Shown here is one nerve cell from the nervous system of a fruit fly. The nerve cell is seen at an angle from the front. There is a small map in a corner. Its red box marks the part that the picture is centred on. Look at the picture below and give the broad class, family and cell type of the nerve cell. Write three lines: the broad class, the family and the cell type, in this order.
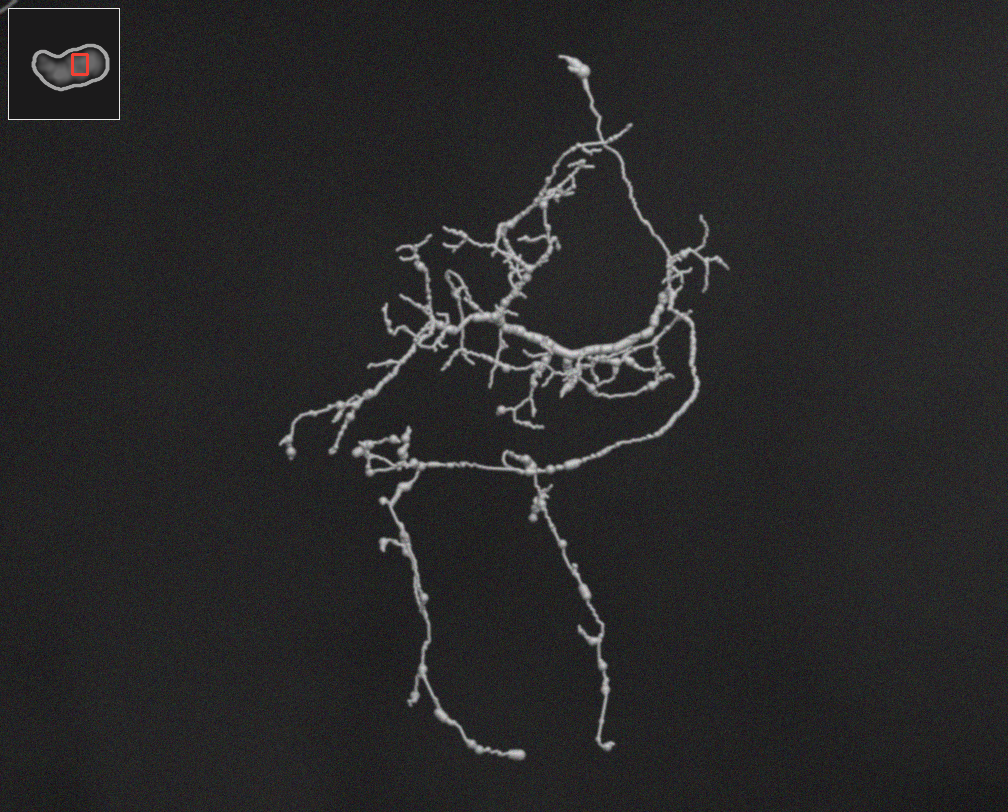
central-brain intrinsic neuron
hemilineage DM6_central1
CB1260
